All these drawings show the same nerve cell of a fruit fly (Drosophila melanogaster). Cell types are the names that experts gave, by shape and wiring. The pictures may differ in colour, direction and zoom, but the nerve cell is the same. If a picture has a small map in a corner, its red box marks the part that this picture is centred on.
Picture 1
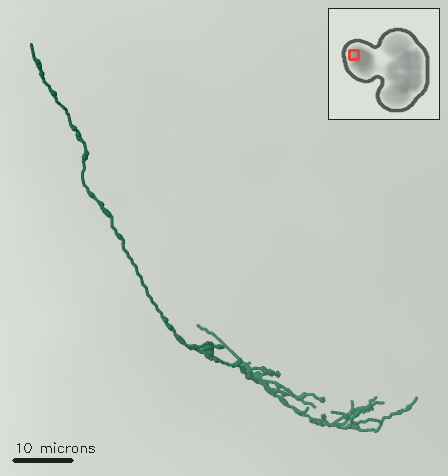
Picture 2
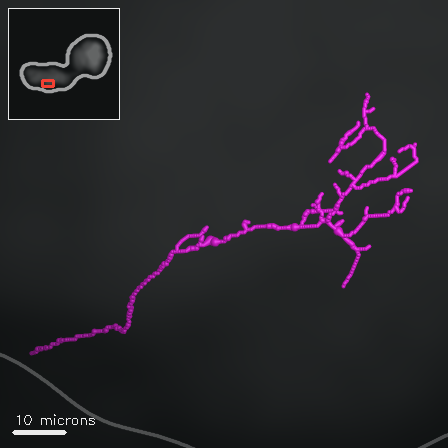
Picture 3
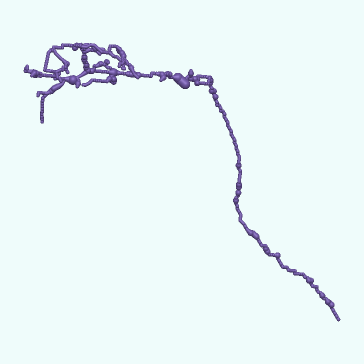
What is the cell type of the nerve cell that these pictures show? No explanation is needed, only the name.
LgLG1b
